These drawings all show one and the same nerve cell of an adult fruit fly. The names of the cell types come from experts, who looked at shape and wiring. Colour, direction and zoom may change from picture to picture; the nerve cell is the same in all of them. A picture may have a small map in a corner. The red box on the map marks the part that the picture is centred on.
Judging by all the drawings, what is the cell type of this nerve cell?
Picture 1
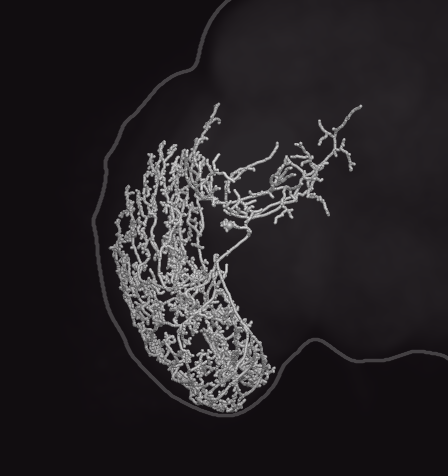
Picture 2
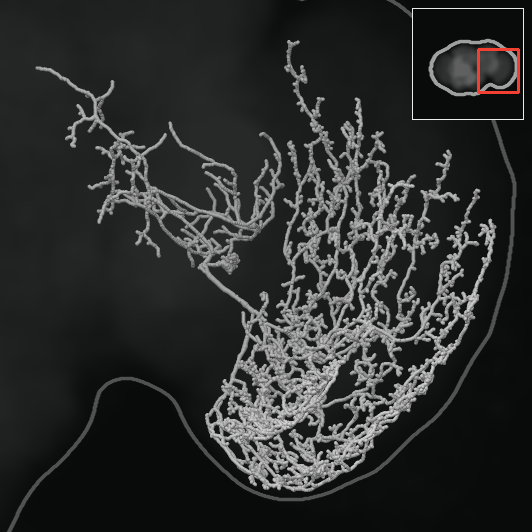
MeVP51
